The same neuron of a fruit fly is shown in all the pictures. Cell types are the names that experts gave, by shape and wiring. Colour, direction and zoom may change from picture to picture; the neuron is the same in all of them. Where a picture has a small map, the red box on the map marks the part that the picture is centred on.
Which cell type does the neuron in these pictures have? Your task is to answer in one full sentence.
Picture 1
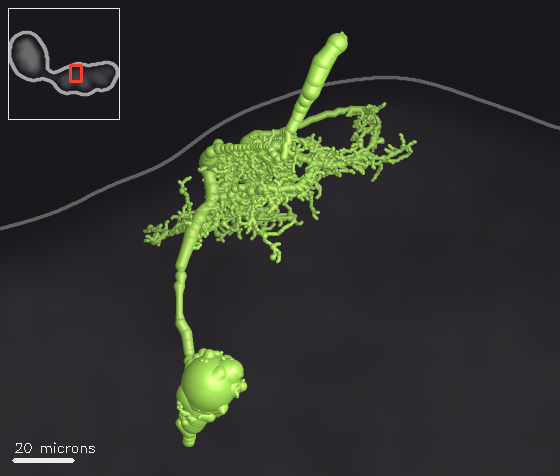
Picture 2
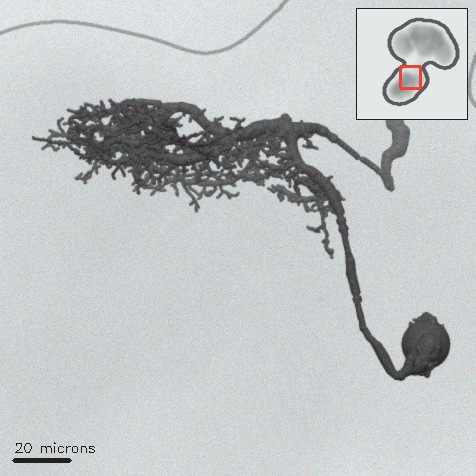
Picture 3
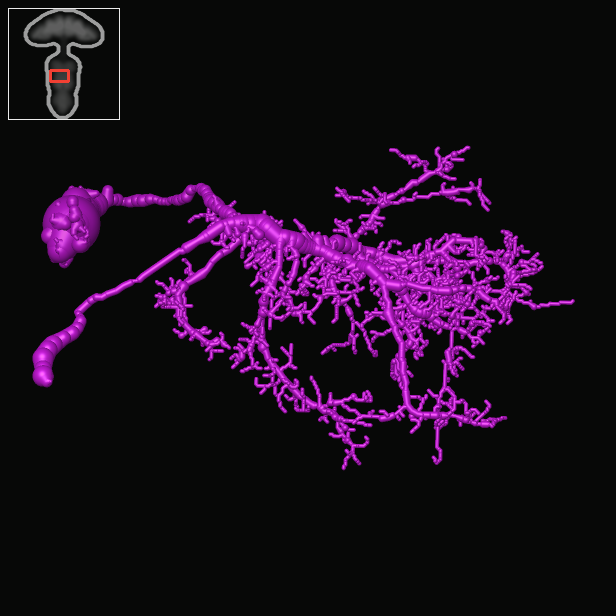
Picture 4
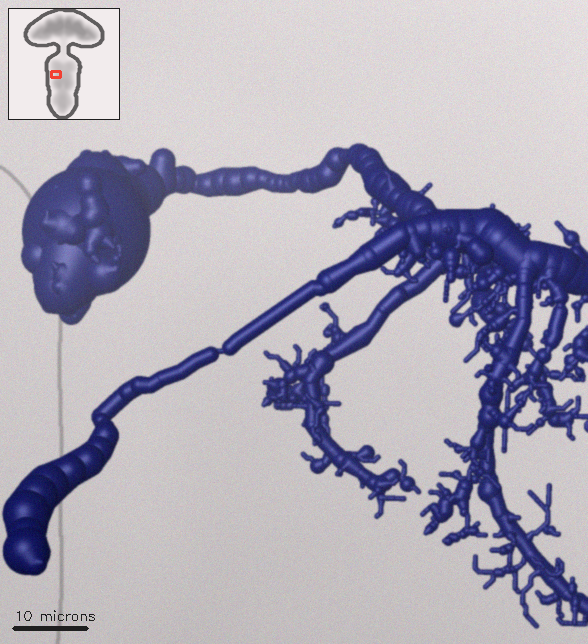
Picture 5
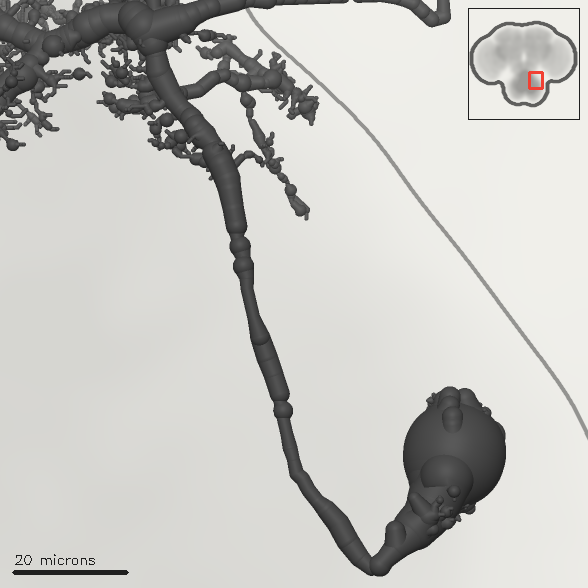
It is DLMn c-f that names the cell type of this neuron.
